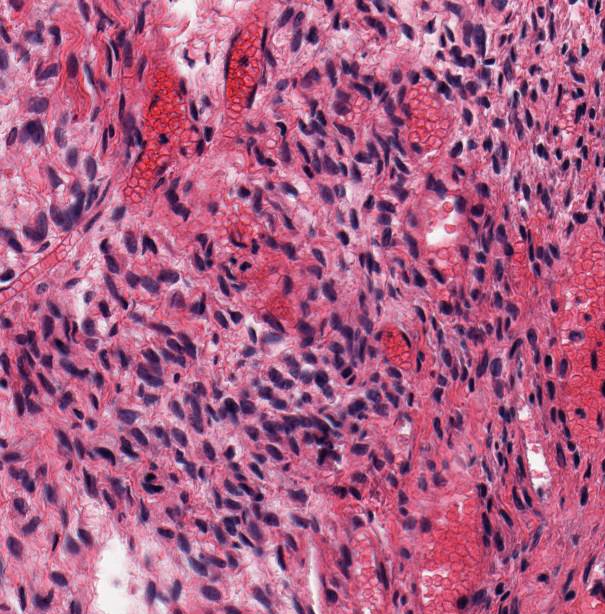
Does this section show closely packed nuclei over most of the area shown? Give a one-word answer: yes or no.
Yes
